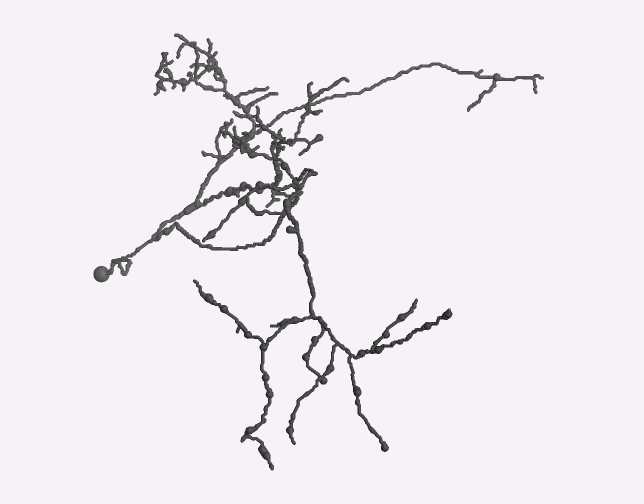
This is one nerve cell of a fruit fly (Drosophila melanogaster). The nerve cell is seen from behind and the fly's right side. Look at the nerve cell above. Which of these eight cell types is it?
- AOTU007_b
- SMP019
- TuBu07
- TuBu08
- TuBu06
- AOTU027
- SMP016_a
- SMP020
SMP020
